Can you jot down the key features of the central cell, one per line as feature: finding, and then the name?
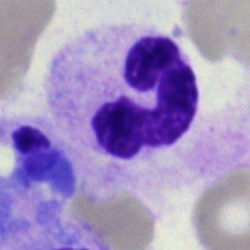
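Nucleus: single curved C-shaped band, hollow opening toward the left
Nucleoli: none visible
Cytoplasm: fine, scattered purplish granules
Outline: roughly round
Cell: band neutrophil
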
